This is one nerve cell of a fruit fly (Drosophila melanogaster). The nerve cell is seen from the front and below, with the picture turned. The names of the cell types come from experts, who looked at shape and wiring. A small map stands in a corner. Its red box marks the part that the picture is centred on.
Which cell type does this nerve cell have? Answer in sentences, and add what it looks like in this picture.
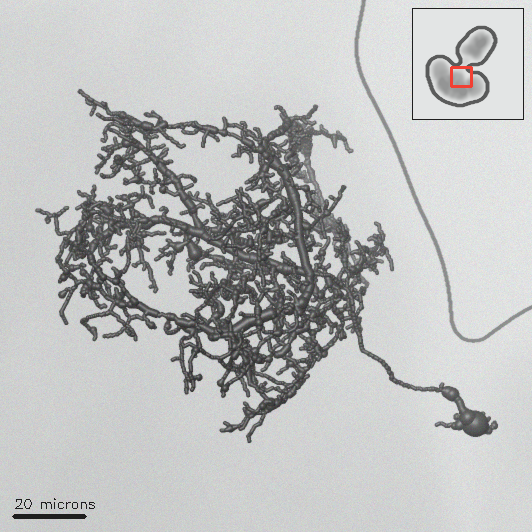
The cell type is GNG091. Its broad class is central-brain intrinsic neuron. From left to right in the picture it spans about 130 microns. More than a hundred branch ends can be seen.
